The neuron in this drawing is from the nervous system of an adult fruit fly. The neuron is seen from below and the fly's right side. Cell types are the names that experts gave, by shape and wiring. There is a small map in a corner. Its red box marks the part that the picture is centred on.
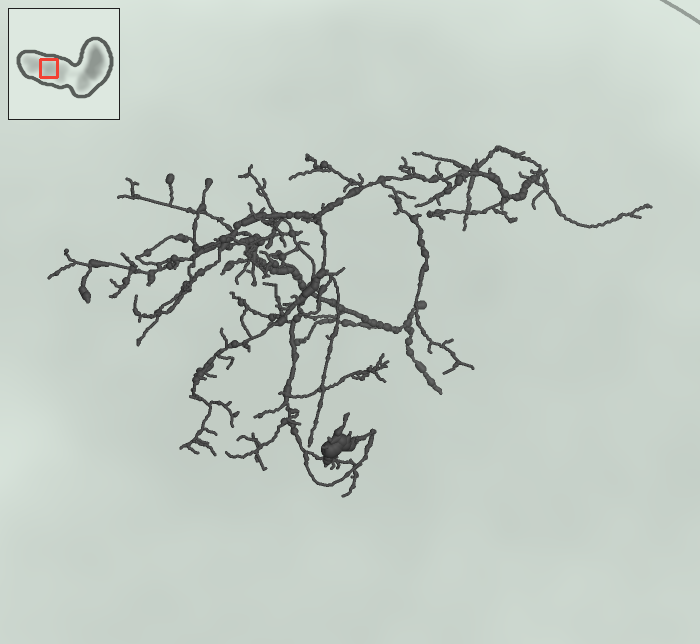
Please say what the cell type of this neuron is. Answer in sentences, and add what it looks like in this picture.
It is of cell type IN13A032. This is a nerve-cord intrinsic neuron. It lies in the nerve cord. As drawn here it is wider than it is tall.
